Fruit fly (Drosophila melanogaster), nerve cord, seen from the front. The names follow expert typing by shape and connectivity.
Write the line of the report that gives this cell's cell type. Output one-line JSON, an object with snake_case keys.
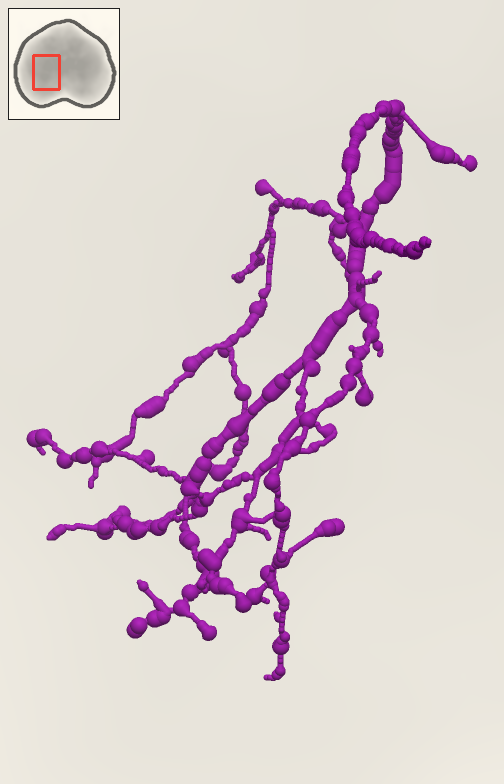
{"cell_type": "DNp56"}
